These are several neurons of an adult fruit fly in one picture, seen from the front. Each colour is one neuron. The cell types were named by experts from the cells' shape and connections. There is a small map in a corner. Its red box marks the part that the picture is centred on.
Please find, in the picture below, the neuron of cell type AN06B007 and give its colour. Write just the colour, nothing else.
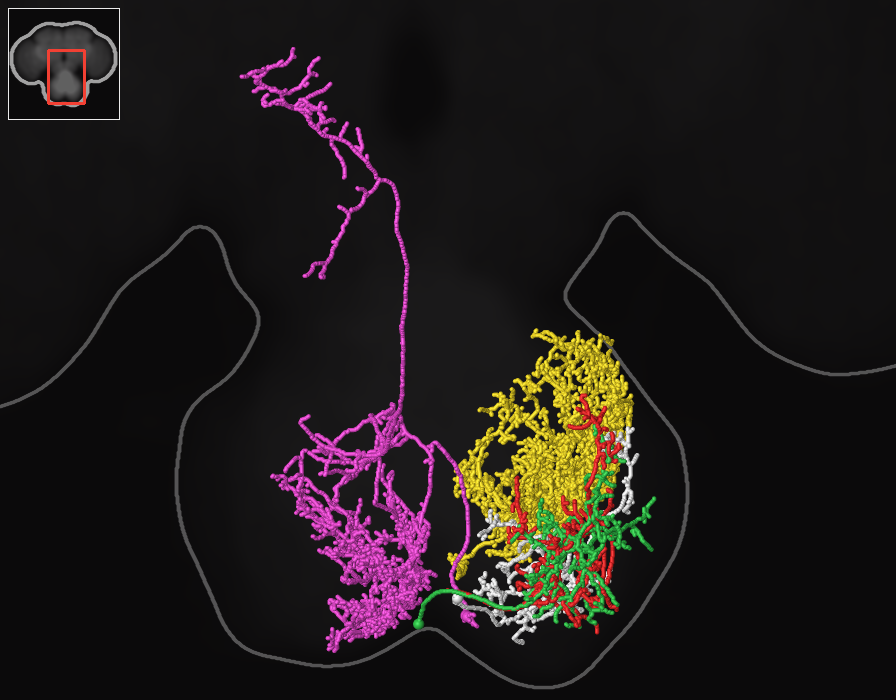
magenta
